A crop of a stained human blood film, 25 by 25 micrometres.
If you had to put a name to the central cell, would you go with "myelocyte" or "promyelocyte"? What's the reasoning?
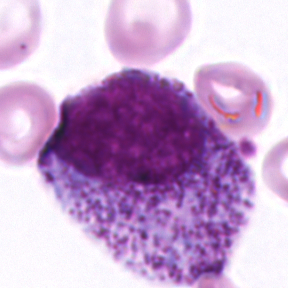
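Myelocyte. Outline irregular and angular, not round. Nucleus a single unlobed mass in the upper part of the cell. Cytoplasm a broad zone below the nucleus, pale lavender between the granules.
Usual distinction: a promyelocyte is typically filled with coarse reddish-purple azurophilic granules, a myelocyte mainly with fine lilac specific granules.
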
